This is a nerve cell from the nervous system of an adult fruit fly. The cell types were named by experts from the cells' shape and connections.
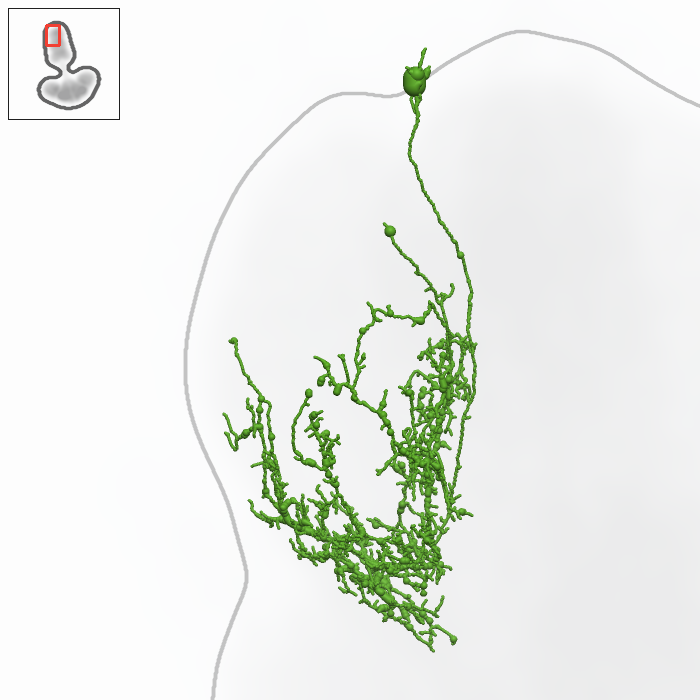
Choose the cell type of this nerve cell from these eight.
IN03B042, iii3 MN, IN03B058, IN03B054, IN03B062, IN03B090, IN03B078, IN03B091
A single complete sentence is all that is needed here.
The nerve cell is a member of cell type IN03B042.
